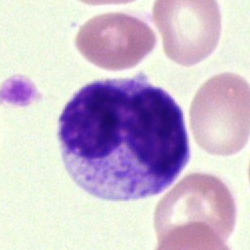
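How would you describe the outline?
Round and smooth.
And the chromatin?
Dense and dark purple.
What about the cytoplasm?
Pale lilac, filling the lower part of the cell below the nucleus, with scattered fine purple granules.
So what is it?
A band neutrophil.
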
